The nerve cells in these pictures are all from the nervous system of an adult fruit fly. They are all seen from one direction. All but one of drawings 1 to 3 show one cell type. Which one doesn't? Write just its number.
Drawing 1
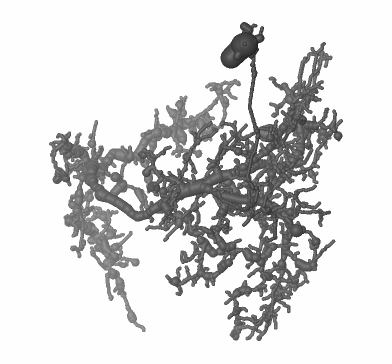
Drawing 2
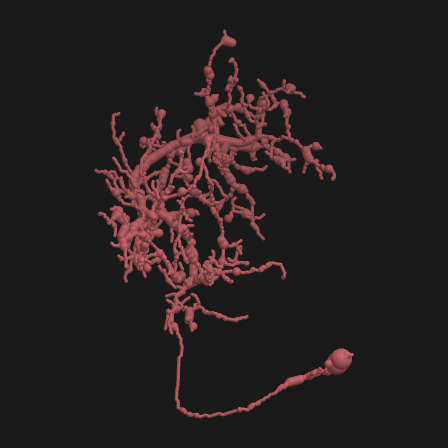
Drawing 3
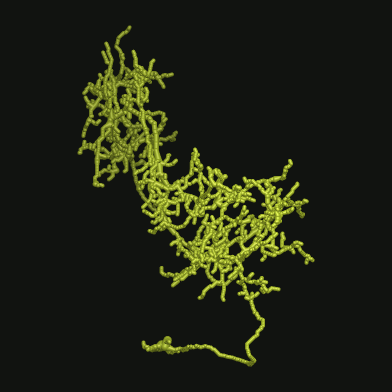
1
